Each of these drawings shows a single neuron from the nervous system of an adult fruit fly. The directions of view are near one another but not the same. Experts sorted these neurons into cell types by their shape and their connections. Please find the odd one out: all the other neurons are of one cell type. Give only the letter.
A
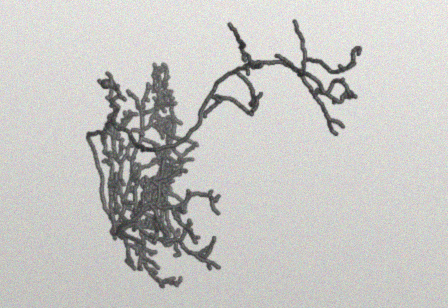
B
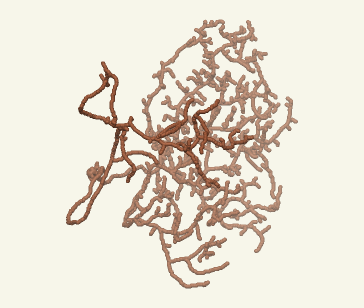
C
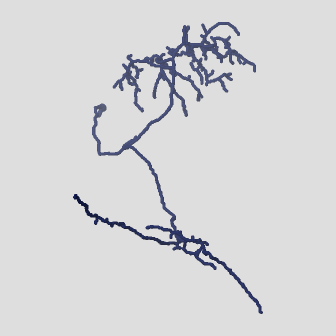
C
